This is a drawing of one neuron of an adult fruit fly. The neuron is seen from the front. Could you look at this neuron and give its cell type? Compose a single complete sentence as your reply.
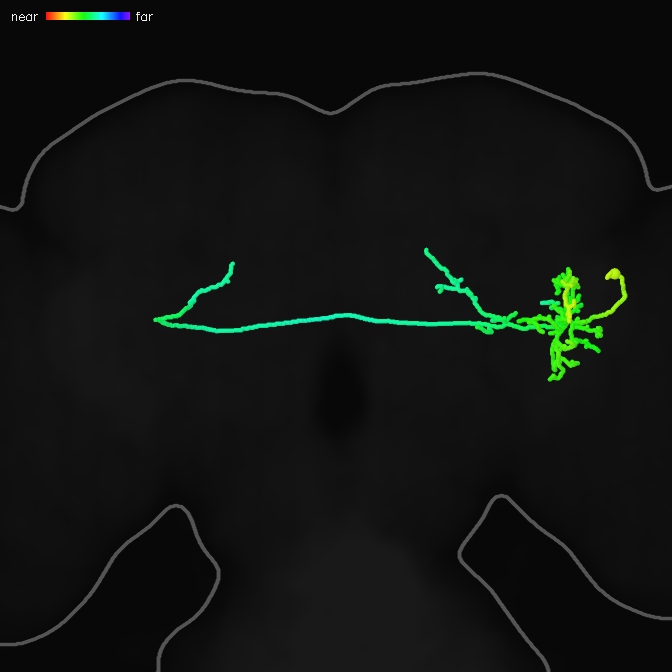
Included in the cell type CB0925 is this neuron.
